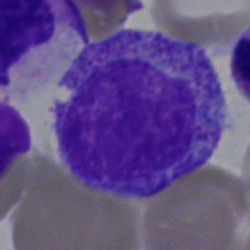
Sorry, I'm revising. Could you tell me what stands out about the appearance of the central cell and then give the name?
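Visible features: the cytoplasm is blue, and its rim is widest along the top and right side of the cell. Fine purple granules are scattered through the cytoplasm. The chromatin is finely granular, without coarse dark clumps. Name: promyelocyte.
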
